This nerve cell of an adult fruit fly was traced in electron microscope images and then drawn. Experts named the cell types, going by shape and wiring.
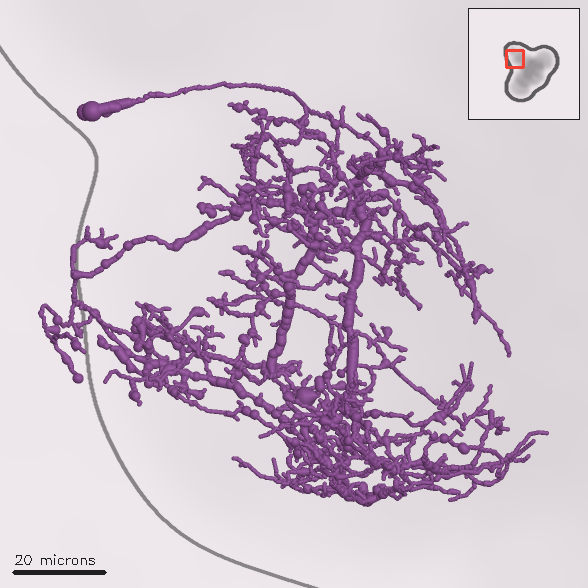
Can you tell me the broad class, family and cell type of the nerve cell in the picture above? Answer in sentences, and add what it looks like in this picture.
It is a nerve-cord intrinsic neuron. Its family is hemilineage 03A. It is of cell type IN03A019. The cell body is at the upper left of the picture. By the scale bar it is about 110 microns wide in this view. The picture shows more than a hundred branch ends.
